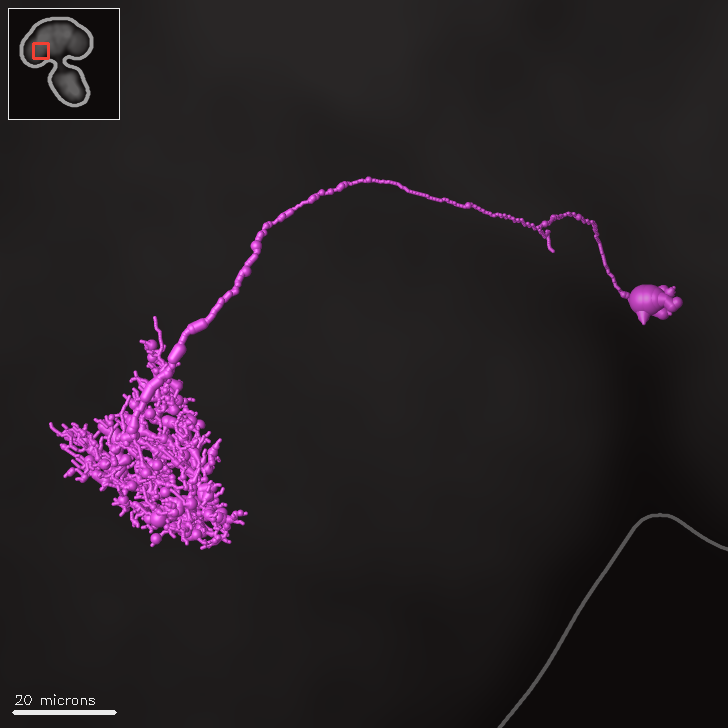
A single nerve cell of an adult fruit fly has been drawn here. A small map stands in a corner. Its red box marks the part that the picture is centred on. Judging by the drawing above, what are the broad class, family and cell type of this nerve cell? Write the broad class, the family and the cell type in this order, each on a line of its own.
optic-lobe intrinsic neuron
MeLo
MeLo9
